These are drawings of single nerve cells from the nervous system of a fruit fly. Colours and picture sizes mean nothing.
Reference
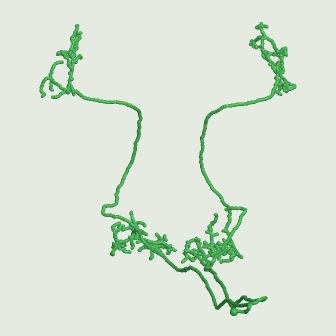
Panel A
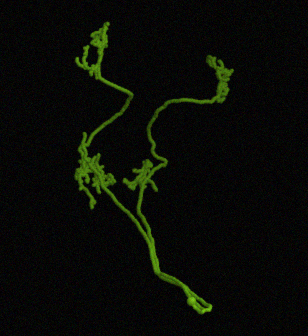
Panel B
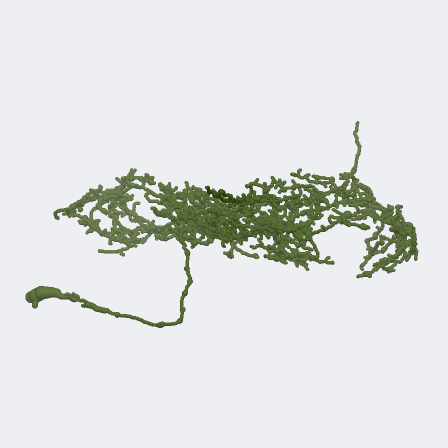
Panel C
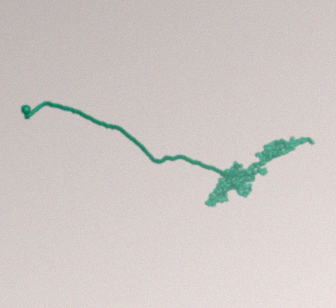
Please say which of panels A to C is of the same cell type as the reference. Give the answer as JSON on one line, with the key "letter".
{"letter": "A"}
